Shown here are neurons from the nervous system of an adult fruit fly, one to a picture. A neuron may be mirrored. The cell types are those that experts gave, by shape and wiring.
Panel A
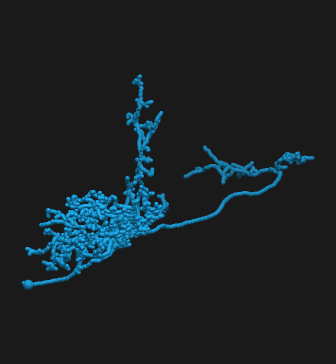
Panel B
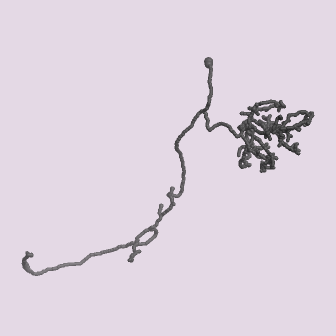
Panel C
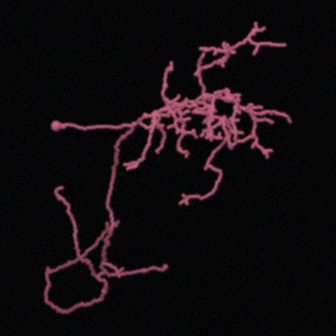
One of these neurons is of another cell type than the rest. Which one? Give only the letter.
A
